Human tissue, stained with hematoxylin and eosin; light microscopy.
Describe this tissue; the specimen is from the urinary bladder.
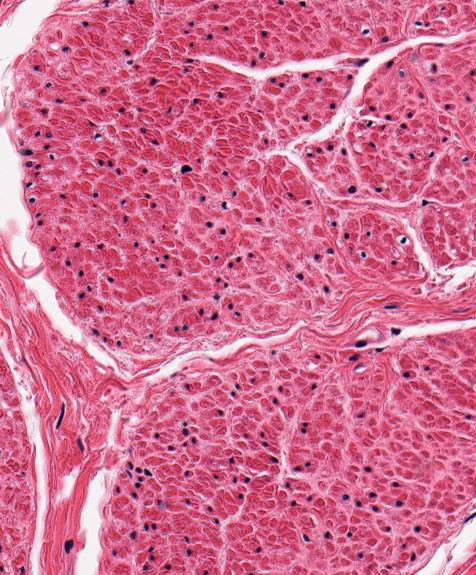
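Over at the left edge you've got strands of tissue with elongated nuclei running lengthwise, top to bottom. There are no fat cells anywhere, and no epithelium or glands either. Notice the empty white clefts along the connective tissue between bundles, clearest at the upper right and left.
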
